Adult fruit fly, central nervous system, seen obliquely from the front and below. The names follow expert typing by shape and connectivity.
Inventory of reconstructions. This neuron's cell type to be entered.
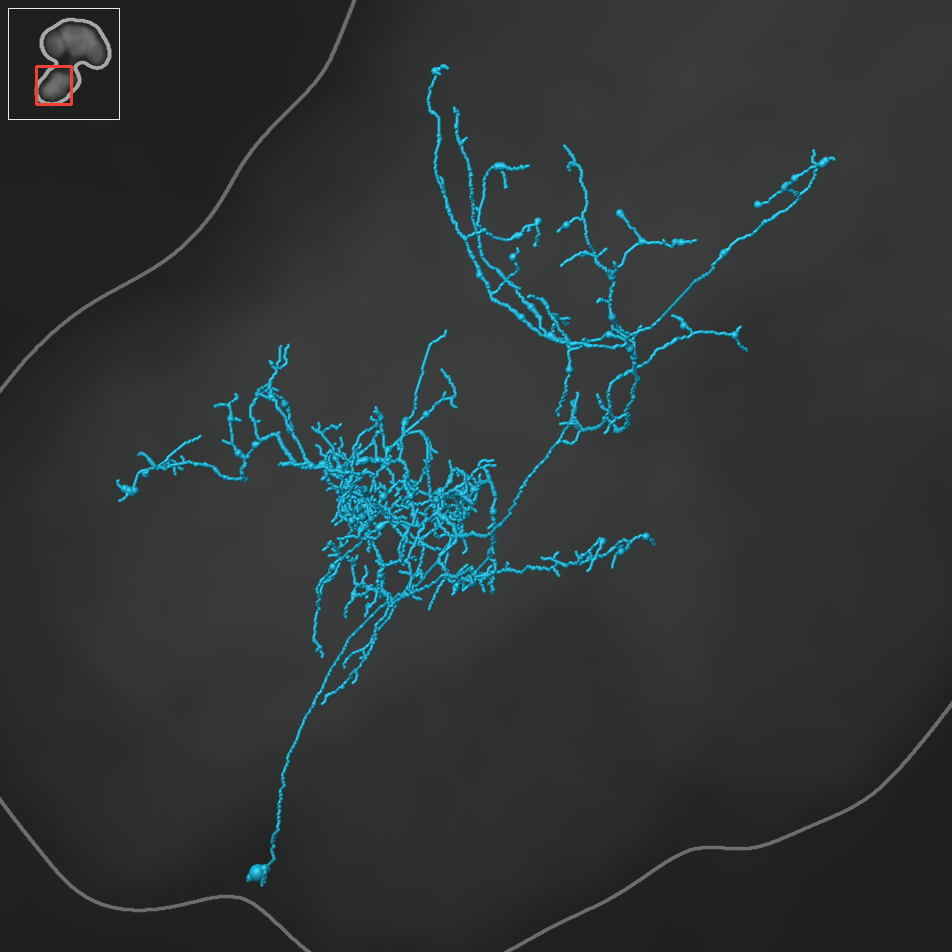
IN05B055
